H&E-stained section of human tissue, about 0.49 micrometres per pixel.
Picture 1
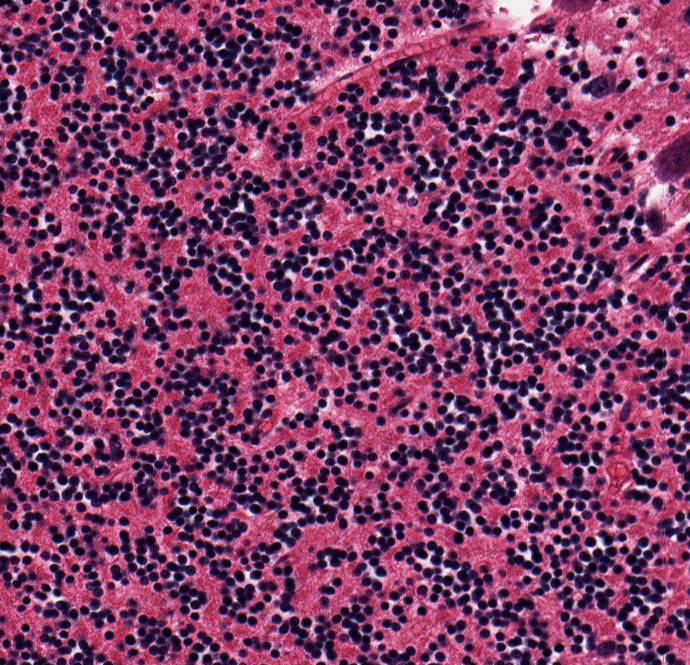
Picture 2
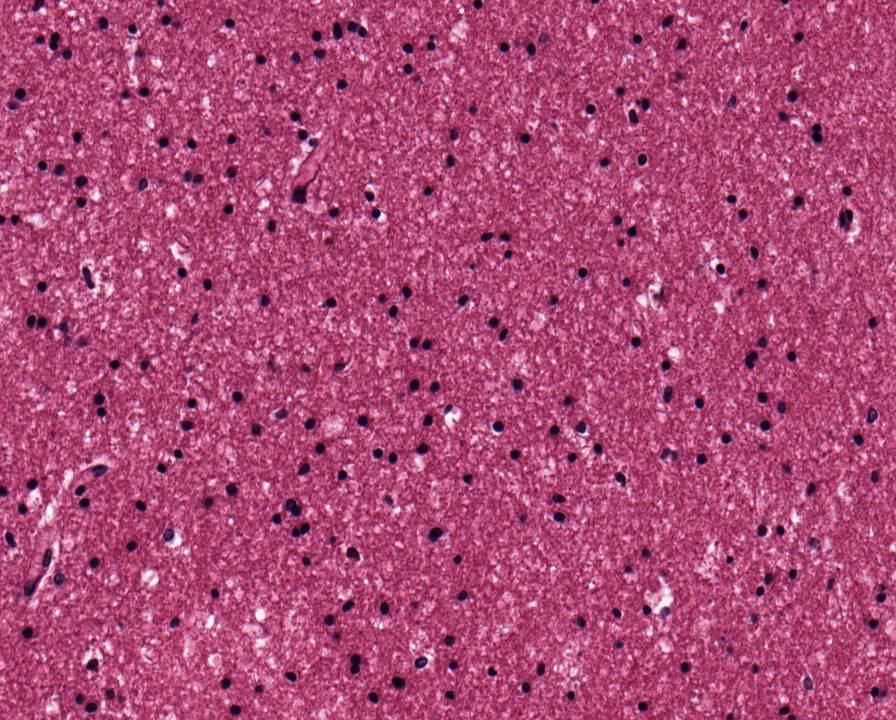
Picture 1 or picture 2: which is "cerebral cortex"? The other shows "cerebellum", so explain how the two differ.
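That's cerebellum in picture 1 and cerebral cortex in picture 2. In the first, small, round, uniform, darkly stained nuclei with scarcely any visible cytoplasm are packed densely and evenly across almost the whole field.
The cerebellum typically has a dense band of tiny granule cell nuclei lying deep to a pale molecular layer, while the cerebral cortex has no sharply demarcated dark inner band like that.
In the second, the small dark nuclei are scattered fairly evenly with no clusters or layers, mostly round and densely staining, some sitting in a small clear halo instead of visible pink cytoplasm. Between them is a finely granular pink matrix dotted with many tiny pale spaces. There's also a thin capillary lined by elongated nuclei running obliquely across the top of picture 1, and a few larger cells with abundant purple cytoplasm at its upper right edge.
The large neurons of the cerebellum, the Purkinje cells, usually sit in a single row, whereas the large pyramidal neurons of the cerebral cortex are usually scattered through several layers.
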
